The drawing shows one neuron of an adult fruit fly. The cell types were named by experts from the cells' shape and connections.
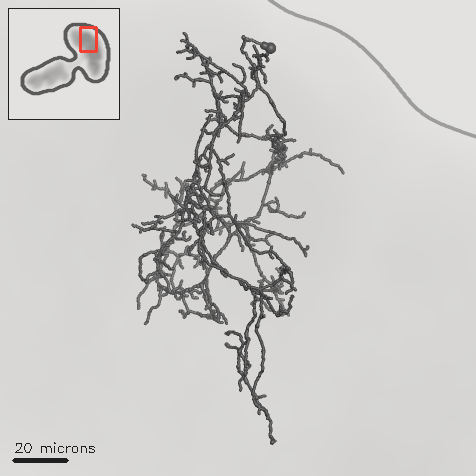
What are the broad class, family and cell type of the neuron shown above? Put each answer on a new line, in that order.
central-brain intrinsic neuron
hemilineage VLPd1
AVLP037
